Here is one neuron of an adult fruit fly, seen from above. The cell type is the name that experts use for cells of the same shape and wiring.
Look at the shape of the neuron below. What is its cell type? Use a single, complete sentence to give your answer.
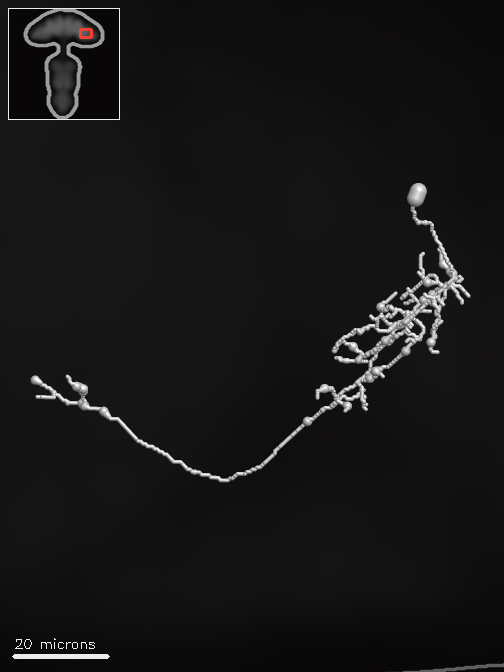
The neuron is categorized under cell type Tm5c.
